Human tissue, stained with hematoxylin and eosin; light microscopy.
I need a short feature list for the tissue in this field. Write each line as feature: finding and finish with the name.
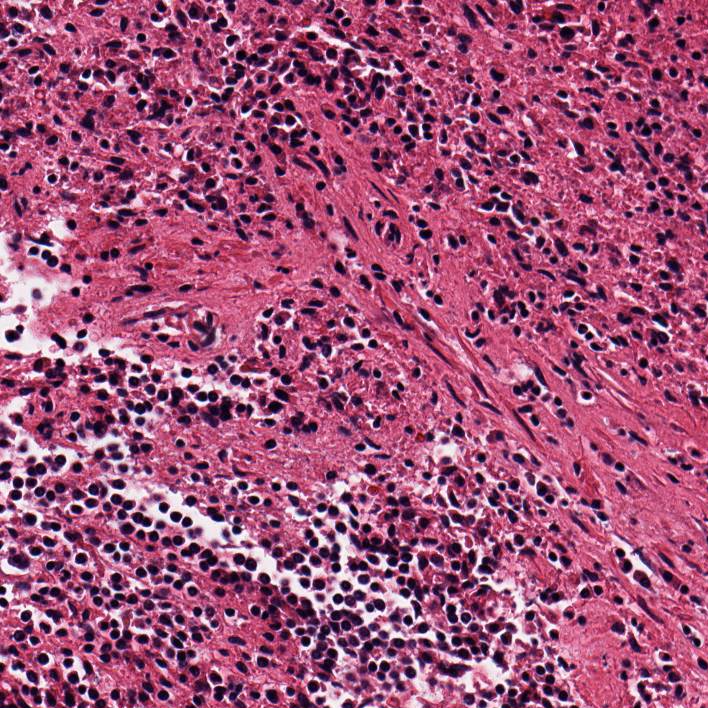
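Cells: densely packed, small round dark nuclei, most of field
Band: pink fibrous, spindle-shaped nuclei, upper centre to lower right
Band nuclei: elongated, parallel to band length
Epithelium and glands: none
Name: spleen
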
